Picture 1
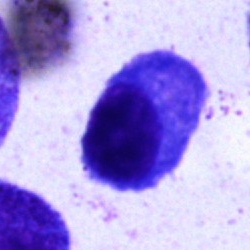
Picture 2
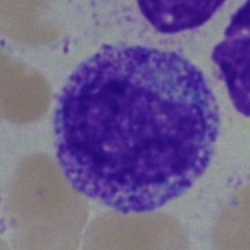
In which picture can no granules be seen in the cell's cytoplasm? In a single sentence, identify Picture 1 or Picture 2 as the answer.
Visible granules are absent from the cytoplasm of the cell in picture 1.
